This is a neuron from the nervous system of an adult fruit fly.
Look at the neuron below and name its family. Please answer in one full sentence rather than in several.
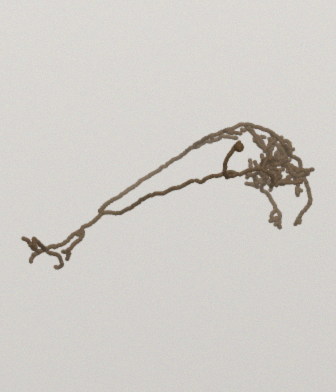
It is hemilineage DM2_central that names the family of this neuron.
